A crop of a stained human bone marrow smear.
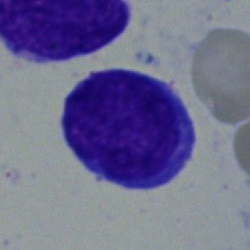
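Blast: the cell in the middle of the stained human bone marrow smear. Its rim of cytoplasm is deep blue and contains no visible granules. Throughout the nucleus, the chromatin is densely stained and dark purple. No vacuoles are seen anywhere in the cell.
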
